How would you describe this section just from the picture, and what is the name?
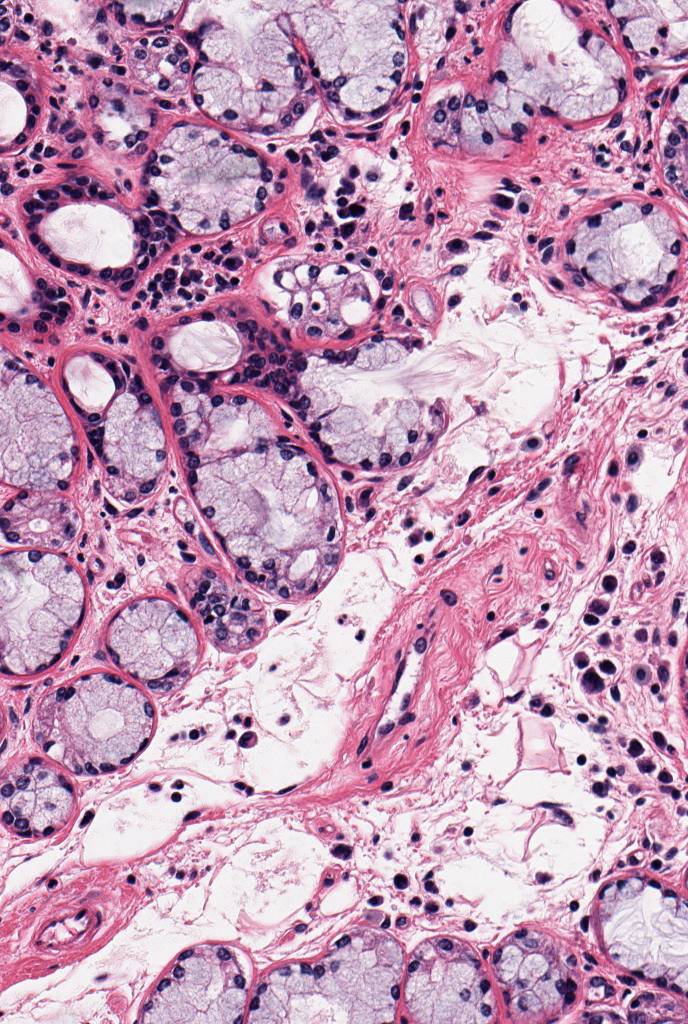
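Look first at the acinar cells: their cytoplasm is abundant, pale grey-violet and finely bubbly, what we call foamy. Their nuclei are small and dark, pressed flat against the outer, basal edge of each acinus. Thin bands of pink collagen outline every acinus. In the upper left, small dark round lymphocyte-like cells cluster between the acini. This section is minor salivary gland.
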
